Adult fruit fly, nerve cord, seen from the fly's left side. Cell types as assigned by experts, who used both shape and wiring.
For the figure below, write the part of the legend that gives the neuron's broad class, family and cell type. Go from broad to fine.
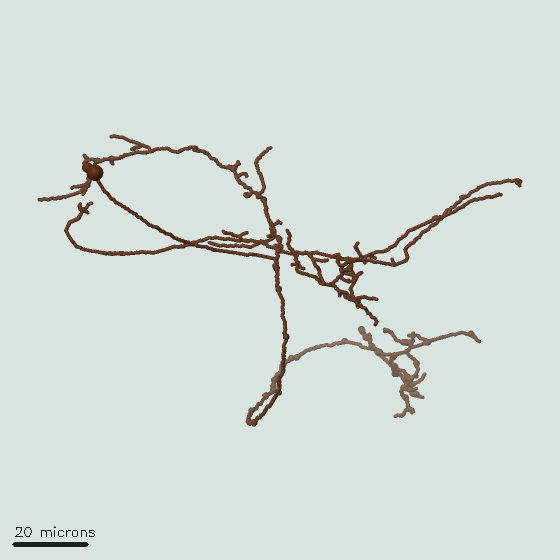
nerve-cord intrinsic neuron; hemilineage 01A; IN01A070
